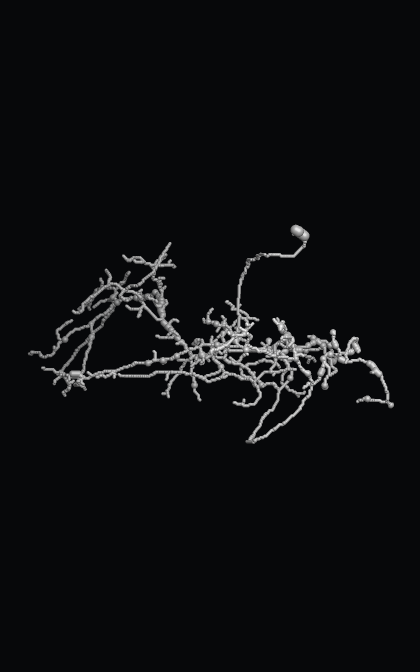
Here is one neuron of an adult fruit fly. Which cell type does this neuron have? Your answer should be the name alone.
SMP117_b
